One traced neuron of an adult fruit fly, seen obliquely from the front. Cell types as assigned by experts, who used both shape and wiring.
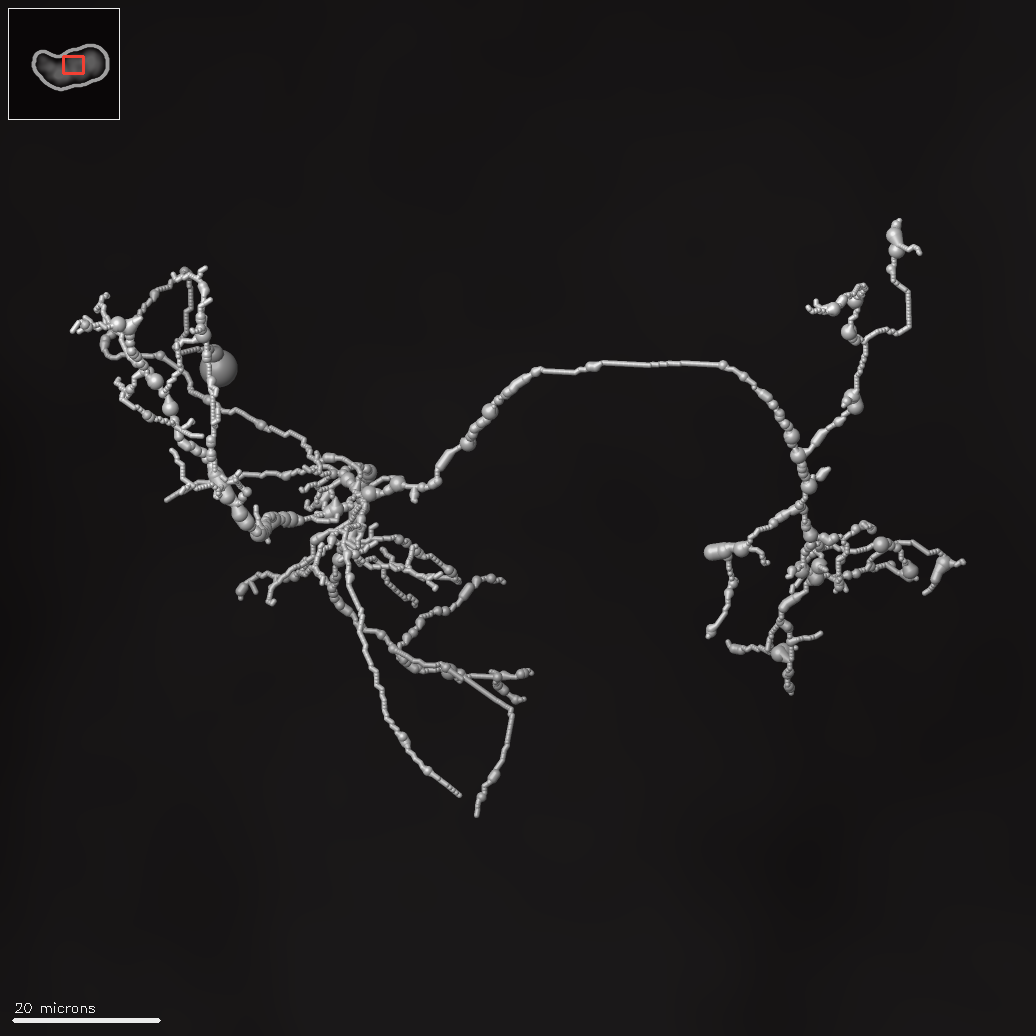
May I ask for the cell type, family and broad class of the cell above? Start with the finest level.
PVLP207m; hemilineage DL1_ventral; central-brain intrinsic neuron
